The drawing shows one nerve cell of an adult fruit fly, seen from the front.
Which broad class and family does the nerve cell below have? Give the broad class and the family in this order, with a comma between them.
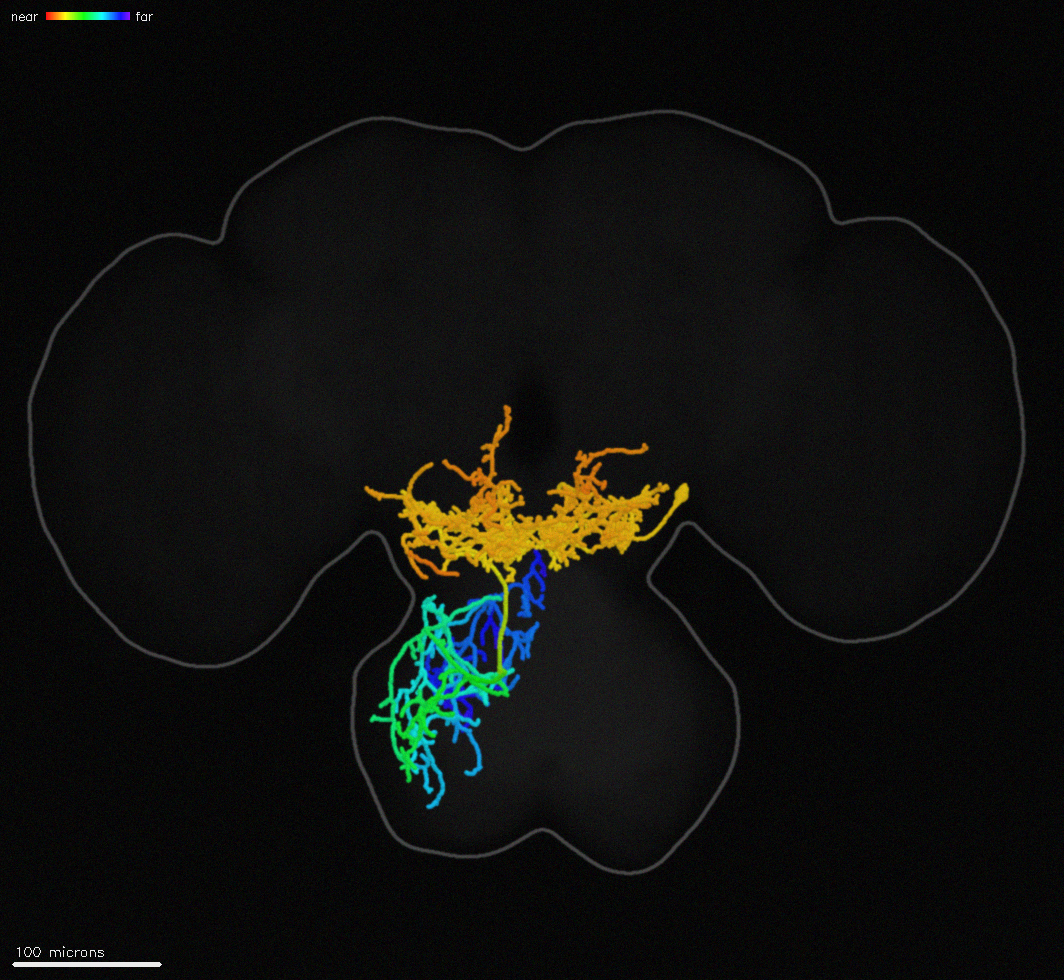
descending neuron, DNge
